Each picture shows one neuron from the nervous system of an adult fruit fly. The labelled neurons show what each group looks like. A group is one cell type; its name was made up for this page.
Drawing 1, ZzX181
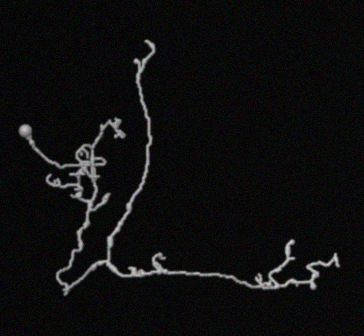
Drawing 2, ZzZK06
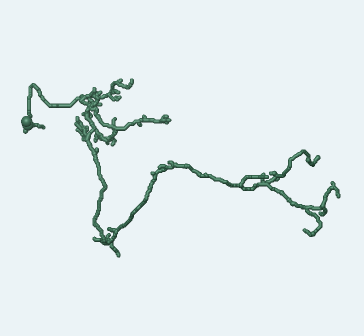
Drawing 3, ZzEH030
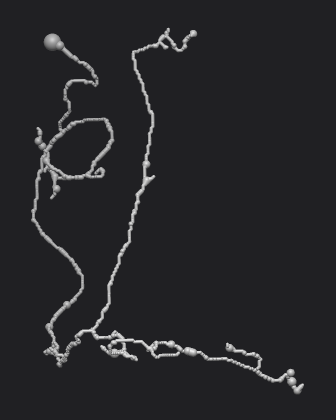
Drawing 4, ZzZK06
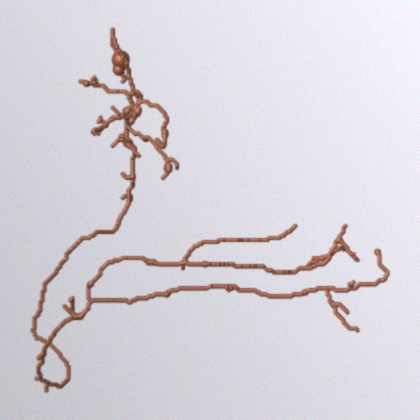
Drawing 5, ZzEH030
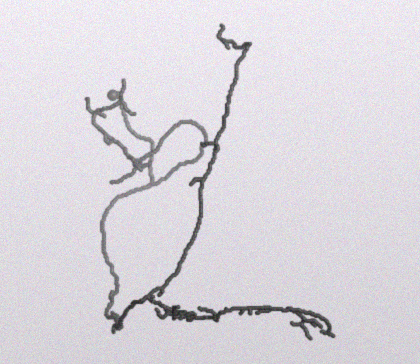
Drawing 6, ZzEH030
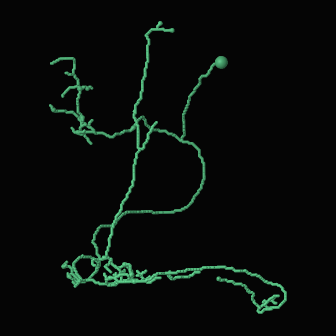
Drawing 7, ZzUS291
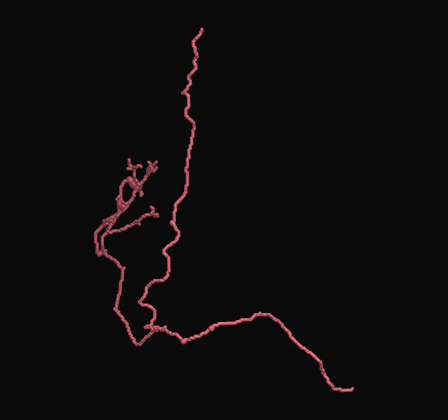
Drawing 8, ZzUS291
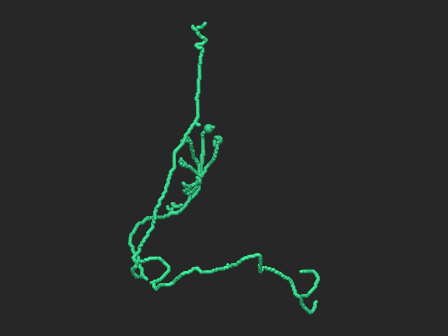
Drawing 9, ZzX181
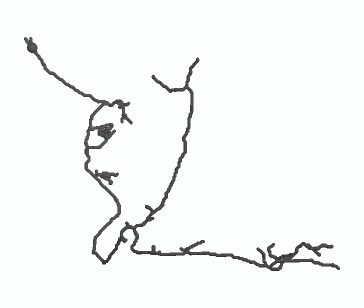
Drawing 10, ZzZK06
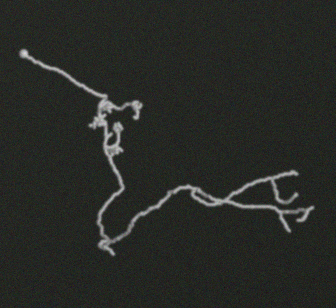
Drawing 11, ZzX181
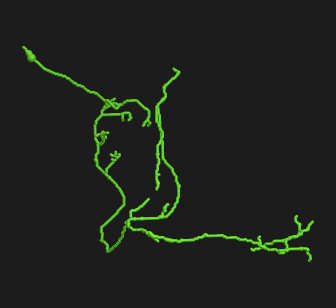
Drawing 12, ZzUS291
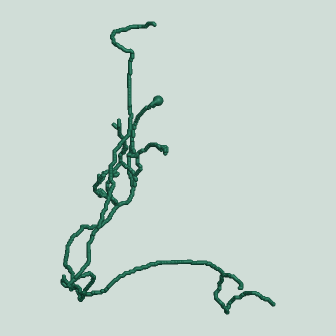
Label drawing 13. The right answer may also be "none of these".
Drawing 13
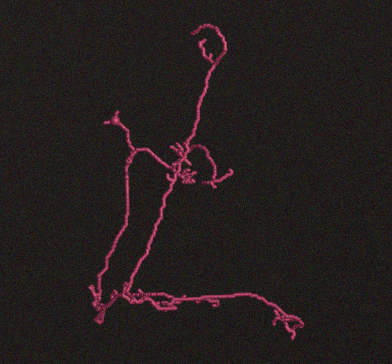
ZzEH030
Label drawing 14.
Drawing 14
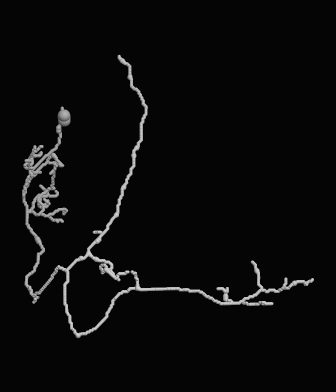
ZzX181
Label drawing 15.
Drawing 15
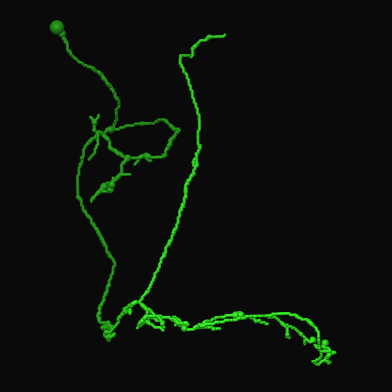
ZzEH030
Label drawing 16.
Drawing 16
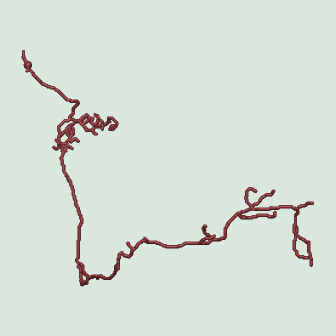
ZzZK06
